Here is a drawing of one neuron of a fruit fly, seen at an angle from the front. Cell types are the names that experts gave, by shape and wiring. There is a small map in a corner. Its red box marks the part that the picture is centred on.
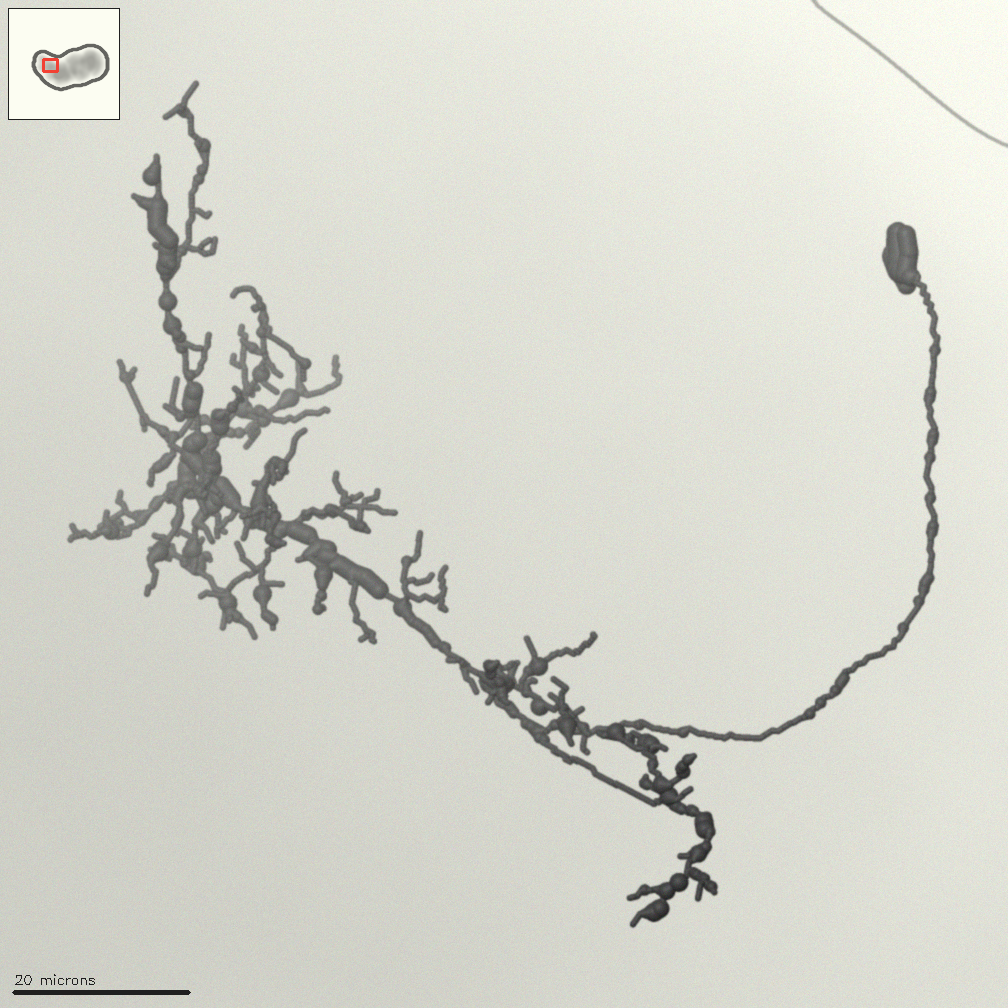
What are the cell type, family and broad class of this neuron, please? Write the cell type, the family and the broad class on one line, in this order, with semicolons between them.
IN09A028; hemilineage 09A; nerve-cord intrinsic neuron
